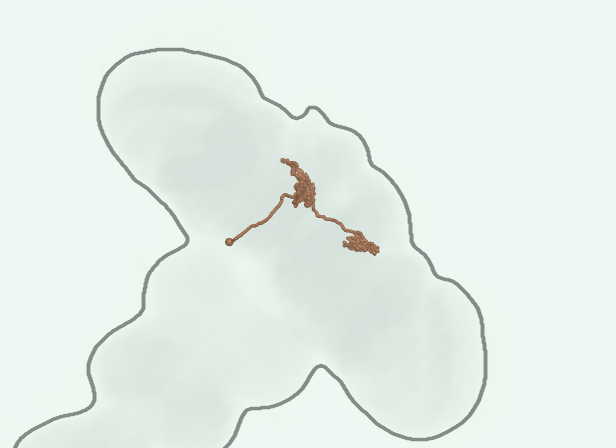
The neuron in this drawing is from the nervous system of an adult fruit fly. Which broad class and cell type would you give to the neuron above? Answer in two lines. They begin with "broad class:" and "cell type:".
broad class: central-brain intrinsic neuron
cell type: LAL196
